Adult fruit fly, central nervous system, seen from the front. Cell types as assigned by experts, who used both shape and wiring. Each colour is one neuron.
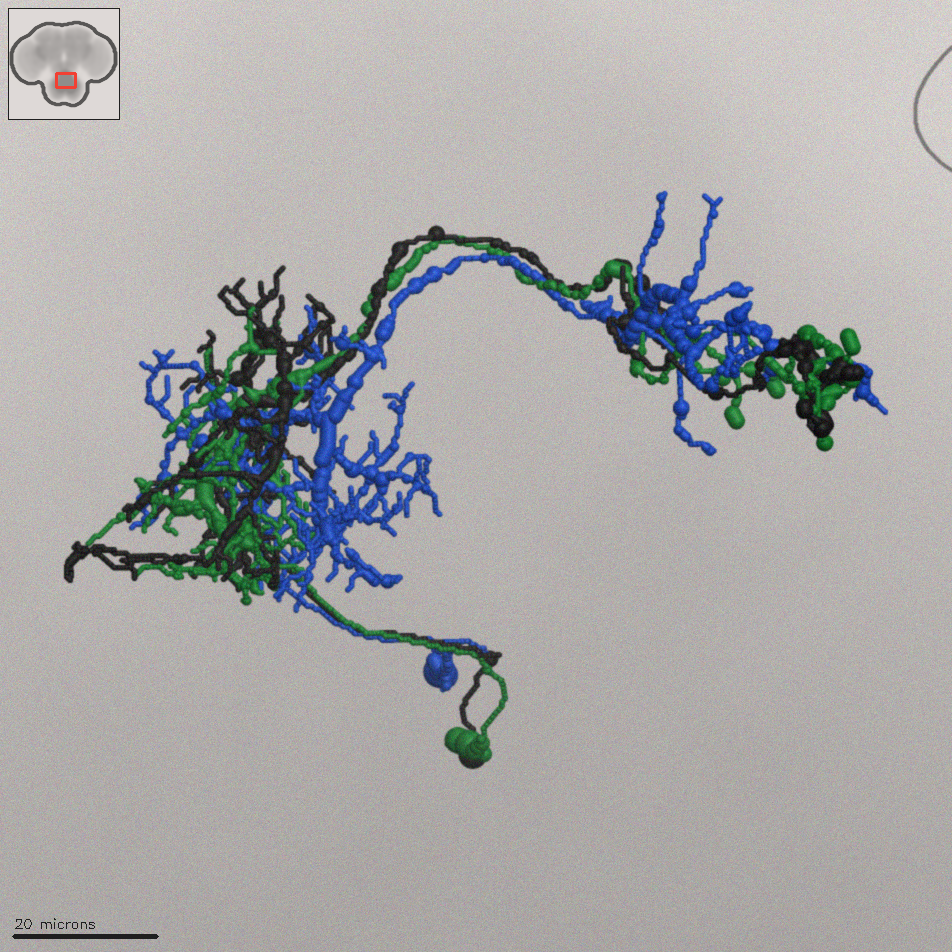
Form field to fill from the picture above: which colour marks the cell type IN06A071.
green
